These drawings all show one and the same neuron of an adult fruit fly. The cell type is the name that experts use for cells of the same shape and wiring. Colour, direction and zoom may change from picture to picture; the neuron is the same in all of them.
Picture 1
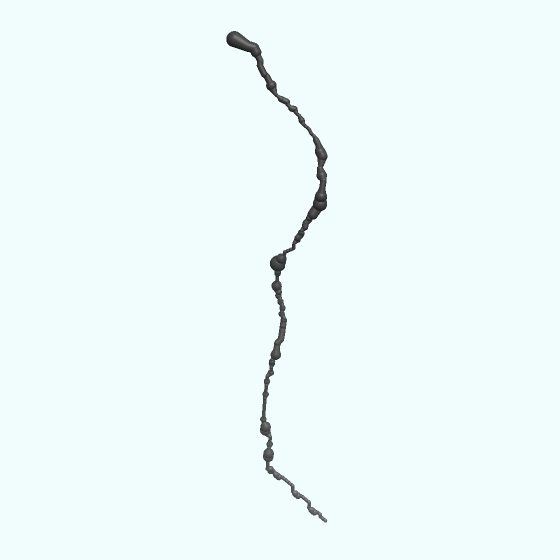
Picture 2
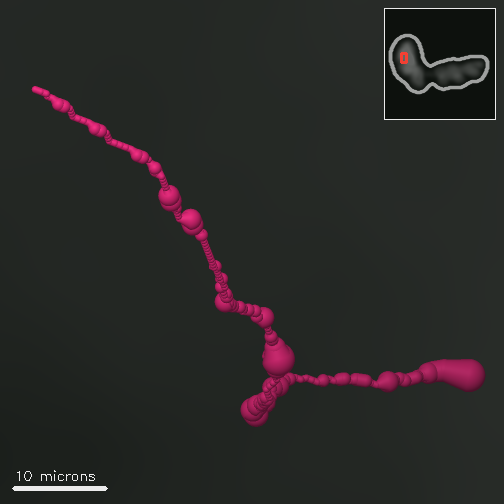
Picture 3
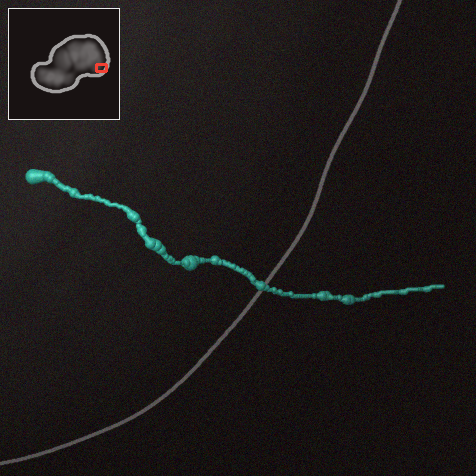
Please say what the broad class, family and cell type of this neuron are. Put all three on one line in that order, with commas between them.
photoreceptor or other optic-lobe sensory neuron, class visual, R7p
